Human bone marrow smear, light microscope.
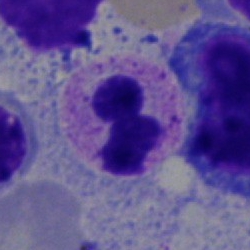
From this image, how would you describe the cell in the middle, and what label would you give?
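Start with the edge of the cell: it is round and smooth. Now look at the nucleus; the chromatin is dense and dark purple all the way through, and you won't find any nucleoli. Check the cytoplasm as well: there are no vacuoles in it. What you are looking at is a segmented neutrophil.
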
